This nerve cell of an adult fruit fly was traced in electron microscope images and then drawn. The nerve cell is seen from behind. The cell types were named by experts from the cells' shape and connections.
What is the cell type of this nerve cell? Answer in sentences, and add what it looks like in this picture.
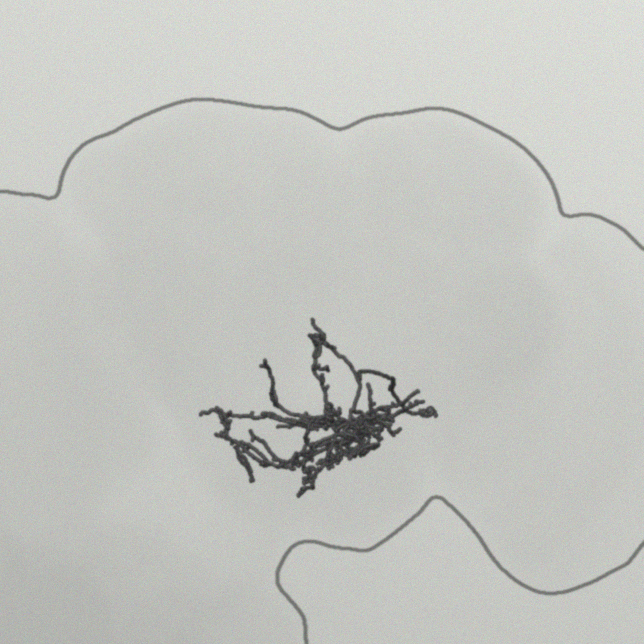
It is of cell type PS089. Its broad class is central-brain intrinsic neuron. In this view it is wider than it is tall.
